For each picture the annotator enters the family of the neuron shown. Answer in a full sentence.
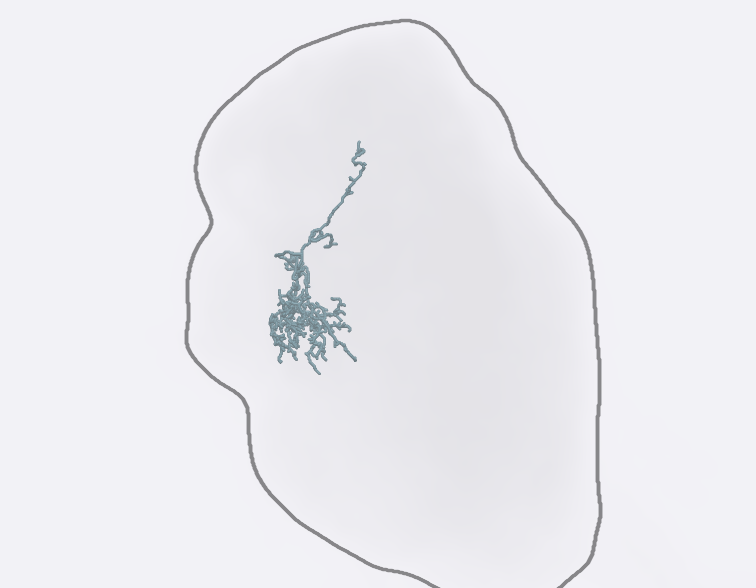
The family is hemilineage VLPa1_lateral.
